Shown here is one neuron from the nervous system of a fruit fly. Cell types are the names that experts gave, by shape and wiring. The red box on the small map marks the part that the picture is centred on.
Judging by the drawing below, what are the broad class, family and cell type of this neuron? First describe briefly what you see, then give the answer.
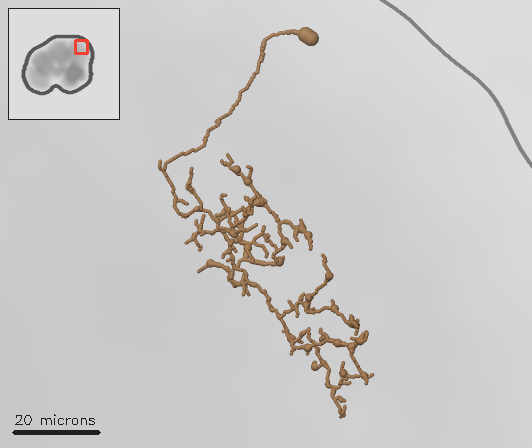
The cell body can be seen at the top of the picture. From top to bottom in the picture it spans about 90 microns. Dozens of branch ends can be seen. Its broad class is optic-lobe intrinsic neuron. Its family is Cm. Its cell type is Cm7.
